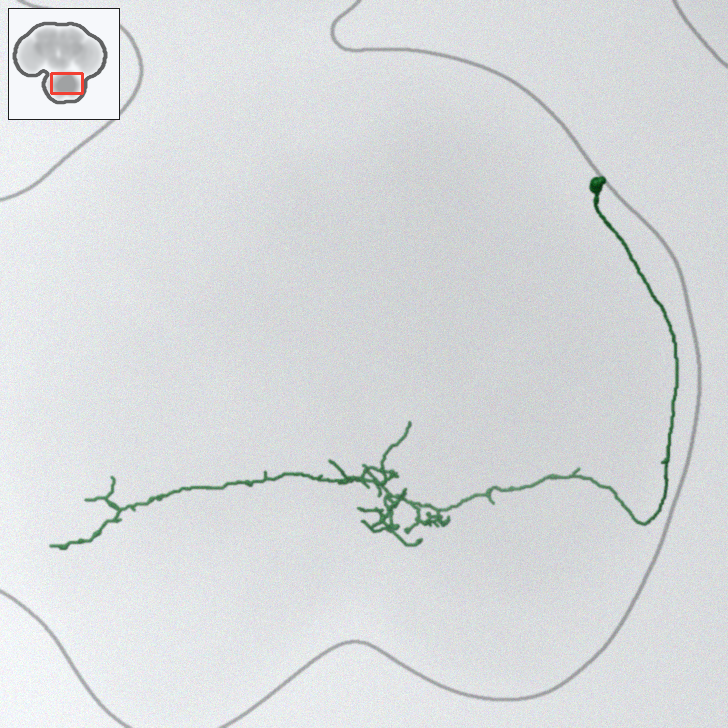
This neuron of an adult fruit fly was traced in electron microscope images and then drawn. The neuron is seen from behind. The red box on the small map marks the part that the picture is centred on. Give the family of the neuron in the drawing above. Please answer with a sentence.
The family is hemilineage 19A.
